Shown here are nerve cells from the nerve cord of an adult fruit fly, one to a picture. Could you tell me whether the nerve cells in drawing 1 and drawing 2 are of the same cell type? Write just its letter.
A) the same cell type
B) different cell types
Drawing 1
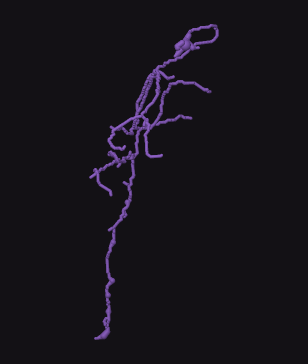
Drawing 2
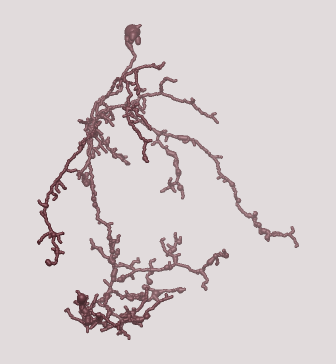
A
